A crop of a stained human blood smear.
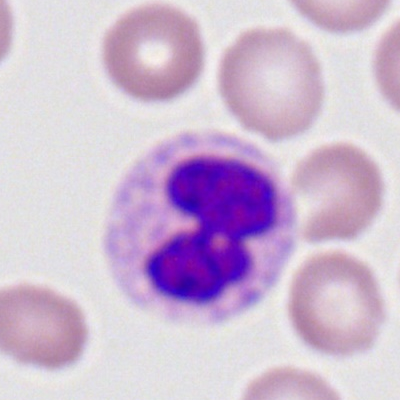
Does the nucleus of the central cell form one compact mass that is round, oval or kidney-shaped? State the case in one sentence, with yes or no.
No, the nucleus is made up of distinct lobes rather than one piece.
